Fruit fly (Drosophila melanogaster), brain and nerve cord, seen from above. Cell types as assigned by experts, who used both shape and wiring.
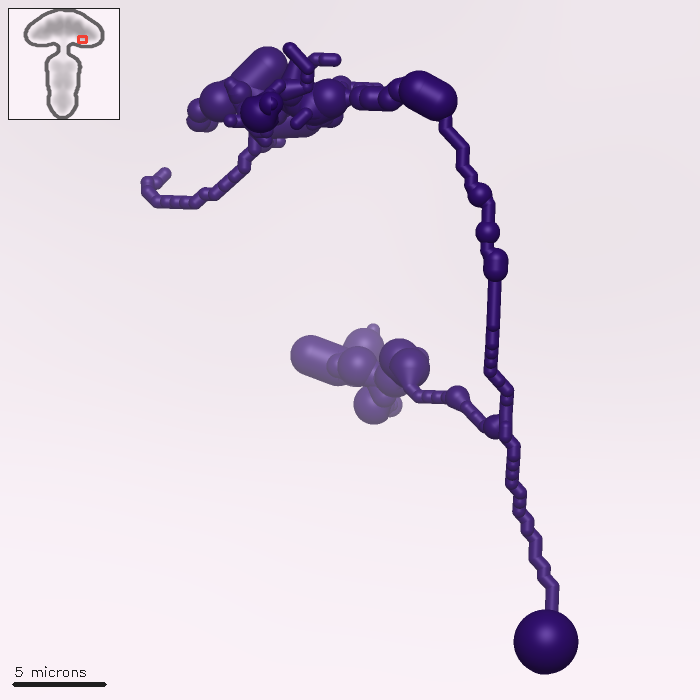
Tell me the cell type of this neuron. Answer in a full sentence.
The cell type is T5c.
